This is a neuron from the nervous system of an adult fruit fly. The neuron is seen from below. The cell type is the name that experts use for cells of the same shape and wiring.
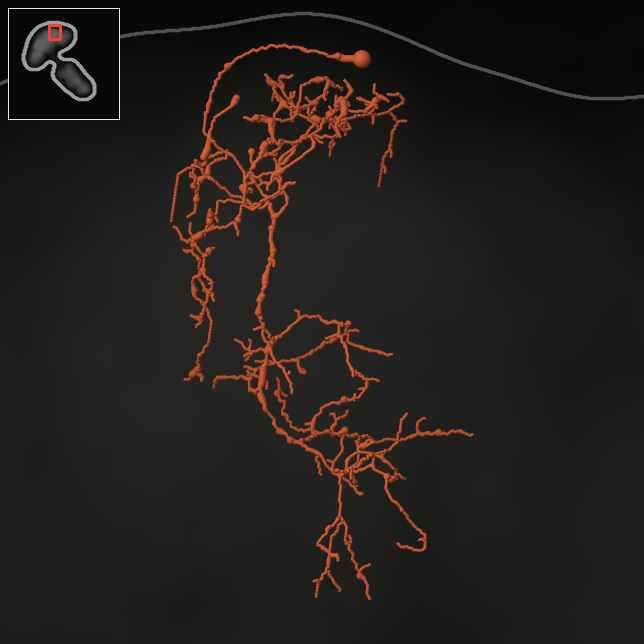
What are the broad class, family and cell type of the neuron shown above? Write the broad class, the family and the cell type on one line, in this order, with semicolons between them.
central-brain intrinsic neuron; hemilineage SLPad1_anterior; SLP119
